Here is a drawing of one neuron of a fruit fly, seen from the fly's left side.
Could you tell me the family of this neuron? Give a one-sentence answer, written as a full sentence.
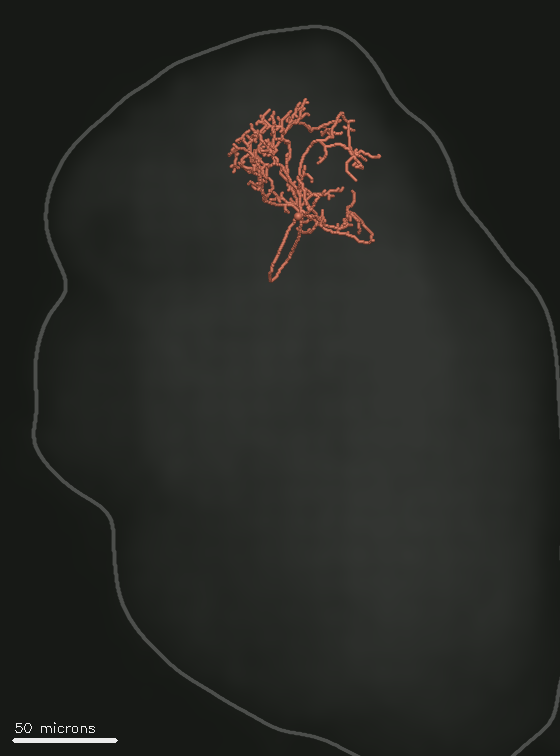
To family hemilineage LHl4_dorsal belongs this neuron.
